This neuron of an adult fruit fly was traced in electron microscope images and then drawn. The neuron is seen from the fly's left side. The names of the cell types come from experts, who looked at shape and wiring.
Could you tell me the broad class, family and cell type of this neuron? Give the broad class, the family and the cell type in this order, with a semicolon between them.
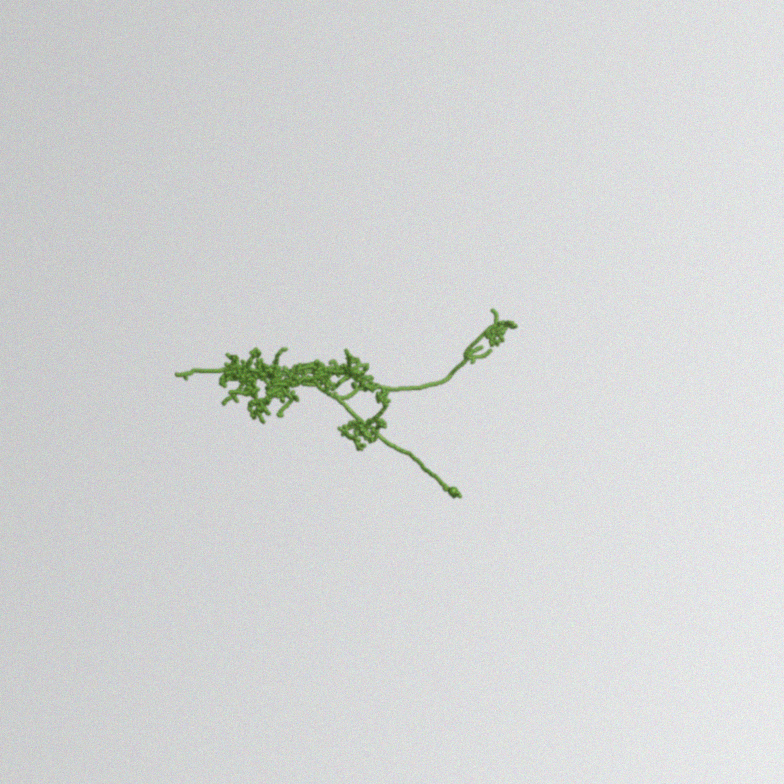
nerve-cord intrinsic neuron; hemilineage 12B; IN12B014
